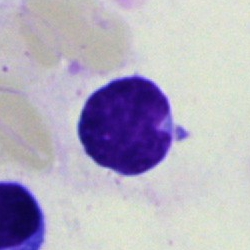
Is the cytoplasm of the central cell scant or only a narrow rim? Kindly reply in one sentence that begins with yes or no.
Yes, it is a narrow rim of cytoplasm that surrounds the nucleus.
